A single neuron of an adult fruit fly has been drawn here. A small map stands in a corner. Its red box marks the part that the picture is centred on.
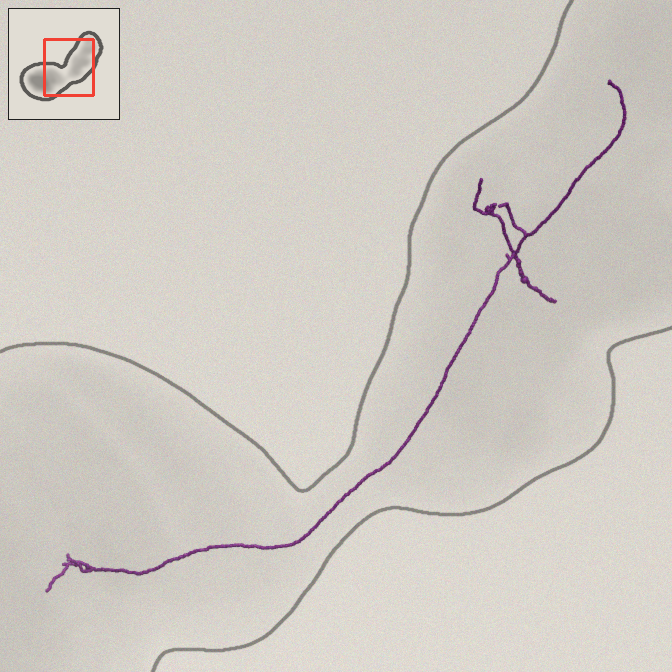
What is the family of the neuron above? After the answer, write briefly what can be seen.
The name of its family is class mechanosensory proprioceptive. Its broad class is sensory neuron ascending to the brain. In this view it is about as wide as it is tall.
